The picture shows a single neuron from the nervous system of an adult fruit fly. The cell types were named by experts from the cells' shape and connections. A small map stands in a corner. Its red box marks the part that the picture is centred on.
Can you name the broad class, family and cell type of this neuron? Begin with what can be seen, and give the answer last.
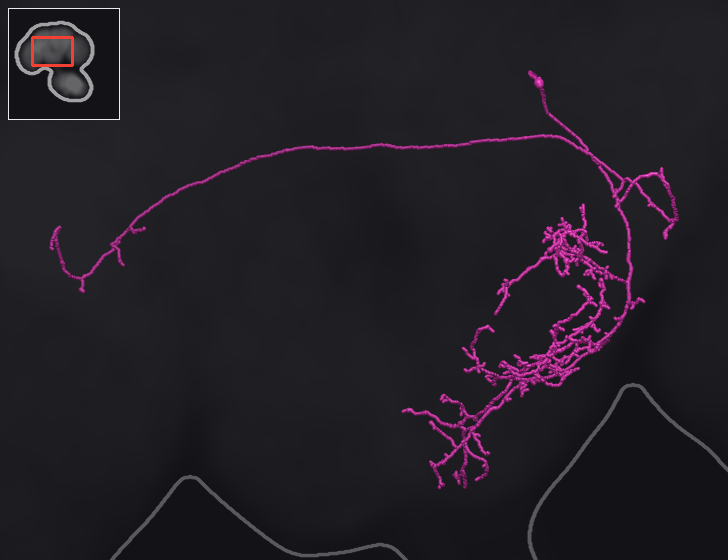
Its cell body lies at the upper right of the picture. Dozens of branch ends can be seen. It is a central-brain intrinsic neuron. The family is hemilineage VLPa2. The cell type is CB4179.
